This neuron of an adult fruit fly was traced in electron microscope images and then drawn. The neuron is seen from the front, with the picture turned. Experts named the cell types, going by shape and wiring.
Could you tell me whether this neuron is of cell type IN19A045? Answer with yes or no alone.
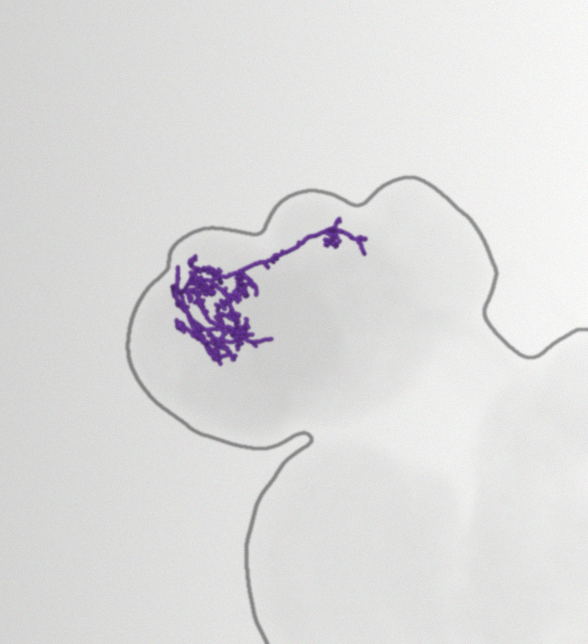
no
